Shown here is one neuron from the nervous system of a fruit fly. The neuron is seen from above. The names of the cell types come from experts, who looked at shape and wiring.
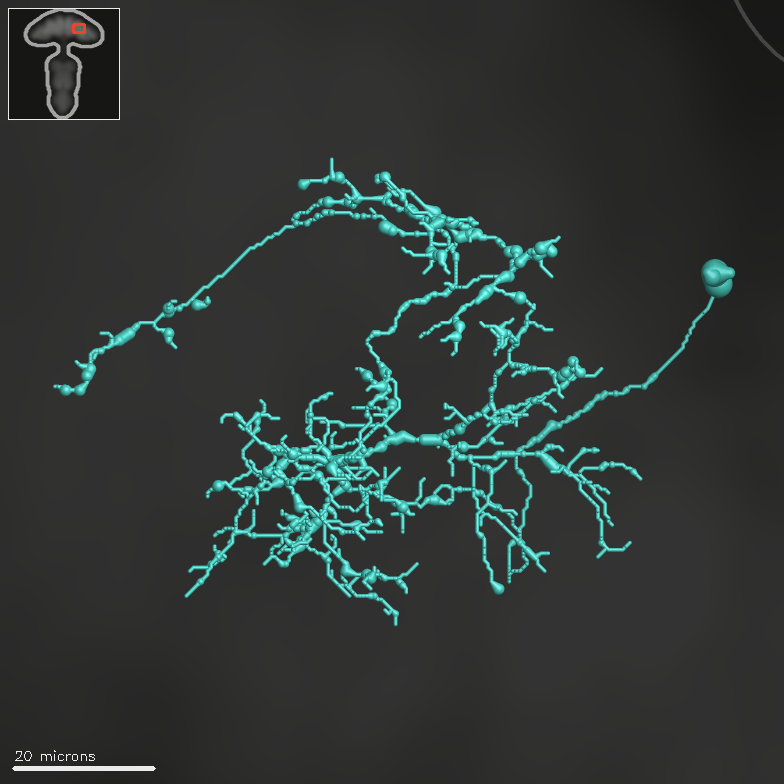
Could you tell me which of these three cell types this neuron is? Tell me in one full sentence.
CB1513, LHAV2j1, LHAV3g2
This neuron is classified under the cell type LHAV3g2.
